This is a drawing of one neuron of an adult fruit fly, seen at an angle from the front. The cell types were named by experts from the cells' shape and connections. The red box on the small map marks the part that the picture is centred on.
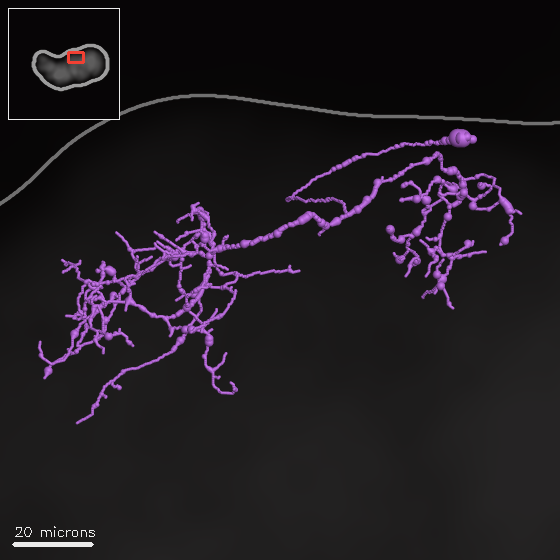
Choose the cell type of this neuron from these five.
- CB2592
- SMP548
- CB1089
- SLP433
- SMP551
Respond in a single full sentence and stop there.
This neuron is a member of the SLP433 cell type.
